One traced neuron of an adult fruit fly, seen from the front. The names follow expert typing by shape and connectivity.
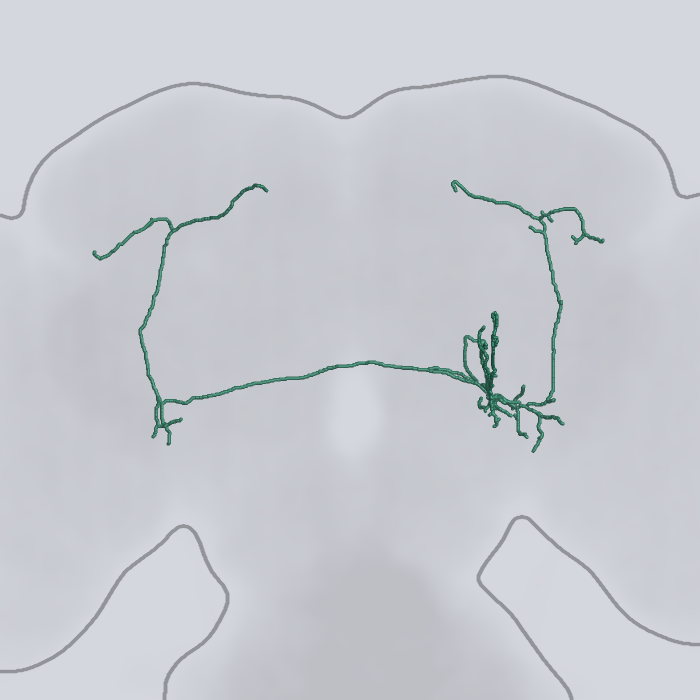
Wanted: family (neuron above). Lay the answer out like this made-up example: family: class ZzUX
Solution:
family: hemilineage DM6_ventral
